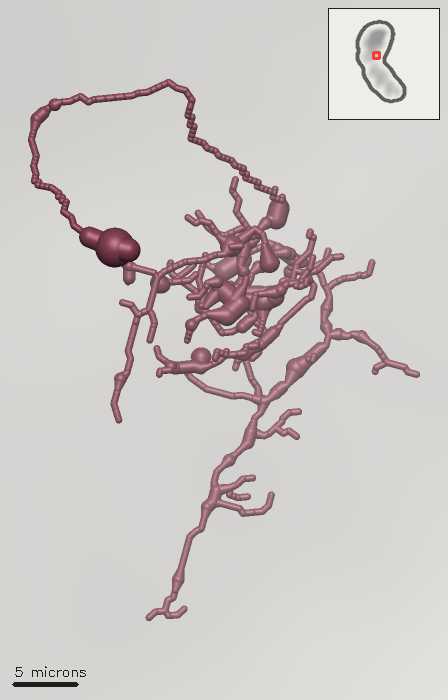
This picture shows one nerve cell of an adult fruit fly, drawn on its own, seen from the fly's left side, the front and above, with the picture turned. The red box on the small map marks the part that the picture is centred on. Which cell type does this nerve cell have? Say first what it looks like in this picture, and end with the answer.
By the scale bar it is about 45 microns tall in this view. The picture shows dozens of branch ends. It is an optic-lobe intrinsic neuron. The cell type is Mi16.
